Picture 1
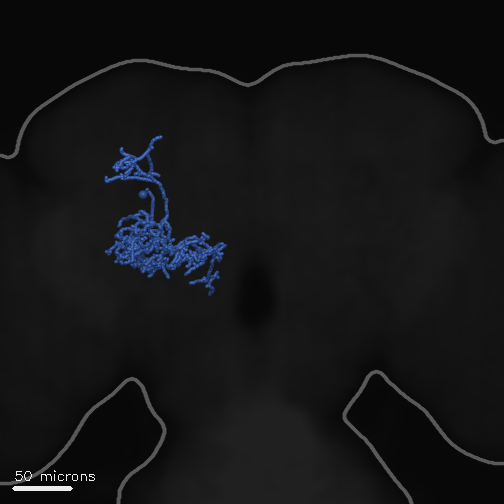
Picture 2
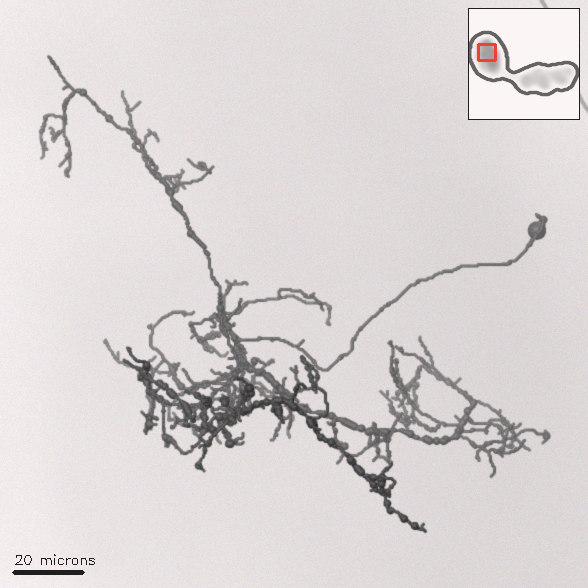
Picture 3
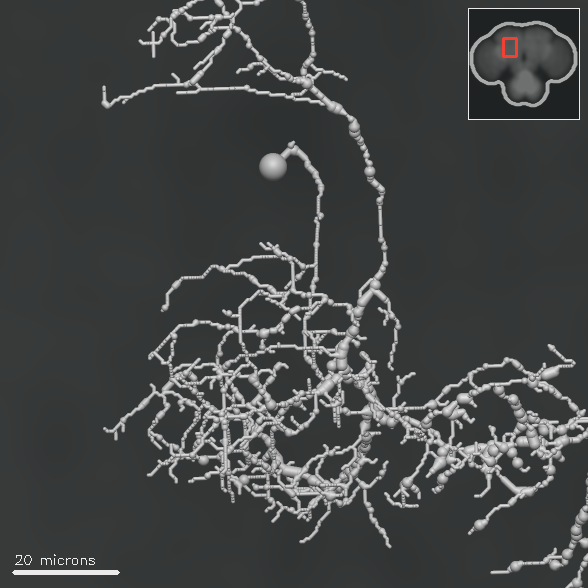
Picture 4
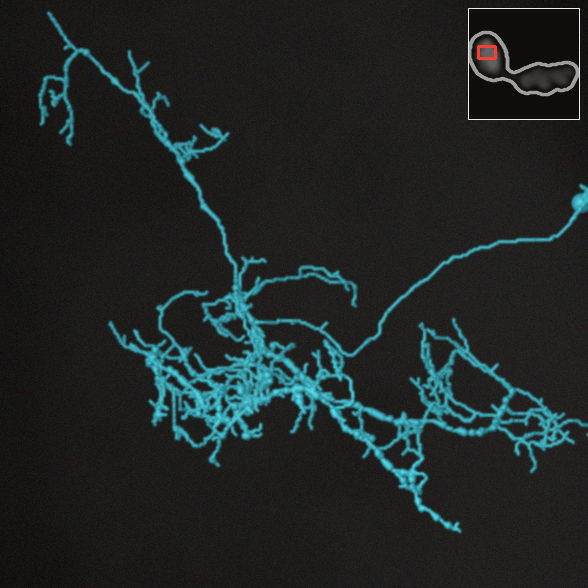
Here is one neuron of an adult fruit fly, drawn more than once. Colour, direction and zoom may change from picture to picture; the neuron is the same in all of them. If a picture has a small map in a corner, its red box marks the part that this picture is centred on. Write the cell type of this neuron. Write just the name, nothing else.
LAL300m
